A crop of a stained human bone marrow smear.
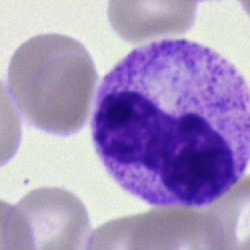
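Band neutrophil, the central cell of this stained human bone marrow smear, with its nucleus sitting in the lower half of the cell. Its chromatin is dark and coarsely clumped. Fine purple granules are scattered throughout the cytoplasm, and just above the nucleus lies a pale area where they are few.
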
